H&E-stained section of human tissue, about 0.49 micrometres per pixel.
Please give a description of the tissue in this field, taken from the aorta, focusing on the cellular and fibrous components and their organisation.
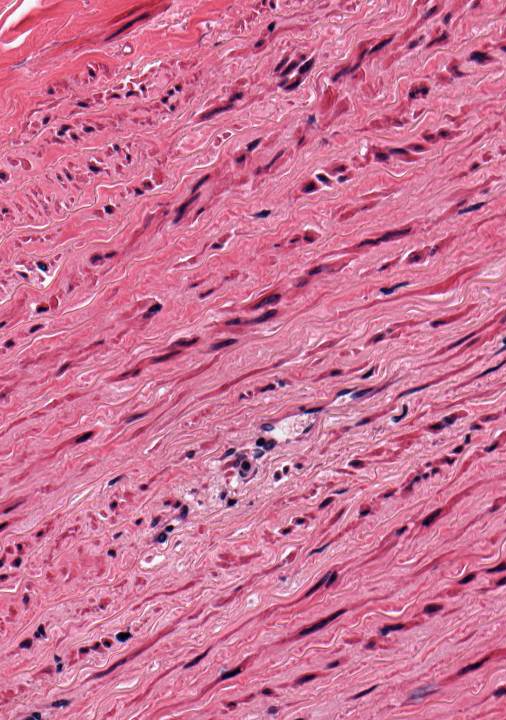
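Take your time and follow the wavy fibres: they fill the whole field and run diagonally, from lower left up to upper right. Now look at the nuclei: most are dark, slender and spindle-shaped, lying parallel to those fibres. Scan every part of the field and you will find no epithelium at all, and no fat cells either.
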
